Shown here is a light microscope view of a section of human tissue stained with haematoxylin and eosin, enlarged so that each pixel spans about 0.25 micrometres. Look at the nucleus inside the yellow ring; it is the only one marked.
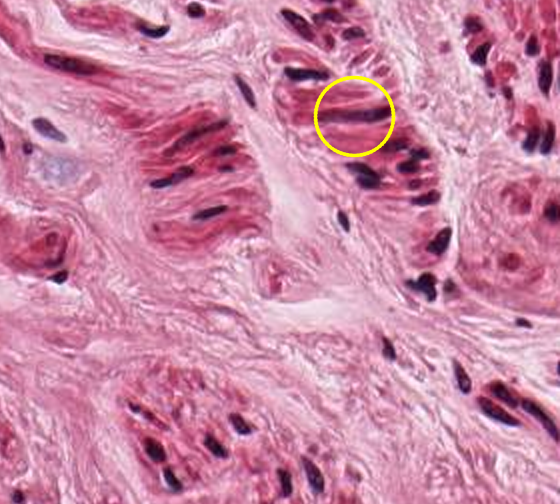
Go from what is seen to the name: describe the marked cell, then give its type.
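The nucleus is long and narrow, stretched out along the length of the cell, and stains dark. The cytoplasm is deep pink and runs as a long band beyond both ends of the nucleus. The cell lies side by side and parallel with neighbouring cells that have similarly elongated nuclei, forming a bundle. The bundle is bordered by paler, looser pink fibres that separate it from the neighbouring bundles. Type of cell: smooth muscle cell.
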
